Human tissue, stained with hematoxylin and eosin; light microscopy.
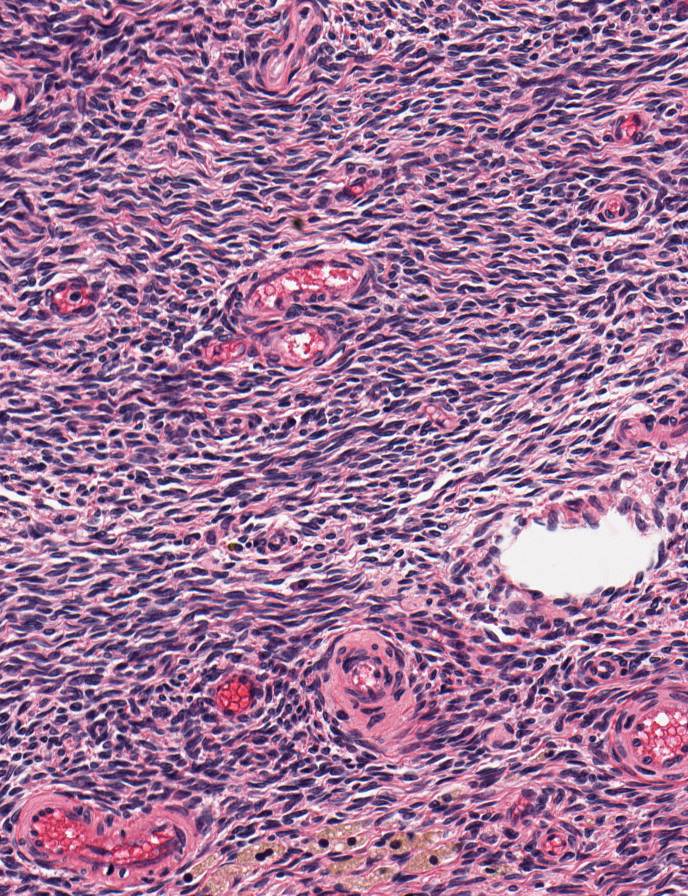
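Ovary, haematoxylin and eosin. Densely packed spindle cells with elongated dark nuclei and scant cytoplasm fill the field, running in short, intersecting bundles and swirls rather than in a single direction. Most small vessel lumens are packed with bright red blood cells. Golden-brown pigment granules lie among the cells along the bottom edge.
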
